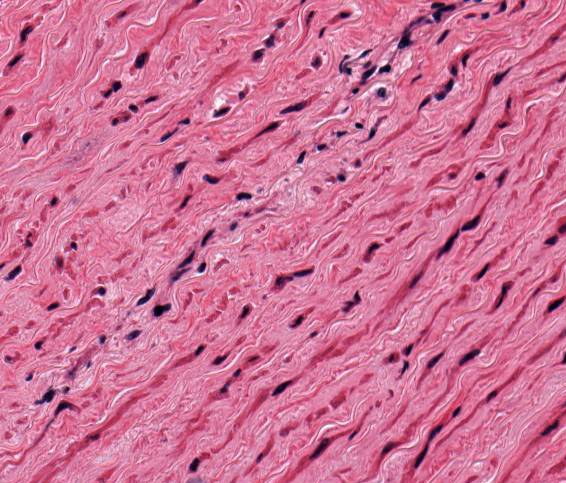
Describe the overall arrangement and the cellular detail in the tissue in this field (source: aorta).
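Look first at the fibres: pink and wavy rather than straight, they run in parallel diagonally from lower left to upper right. They make up fibrillary tissue that fills the whole field, with no epithelium anywhere. The nuclei are dark, elongated and spindle-shaped, and lie along the direction of the fibres.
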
